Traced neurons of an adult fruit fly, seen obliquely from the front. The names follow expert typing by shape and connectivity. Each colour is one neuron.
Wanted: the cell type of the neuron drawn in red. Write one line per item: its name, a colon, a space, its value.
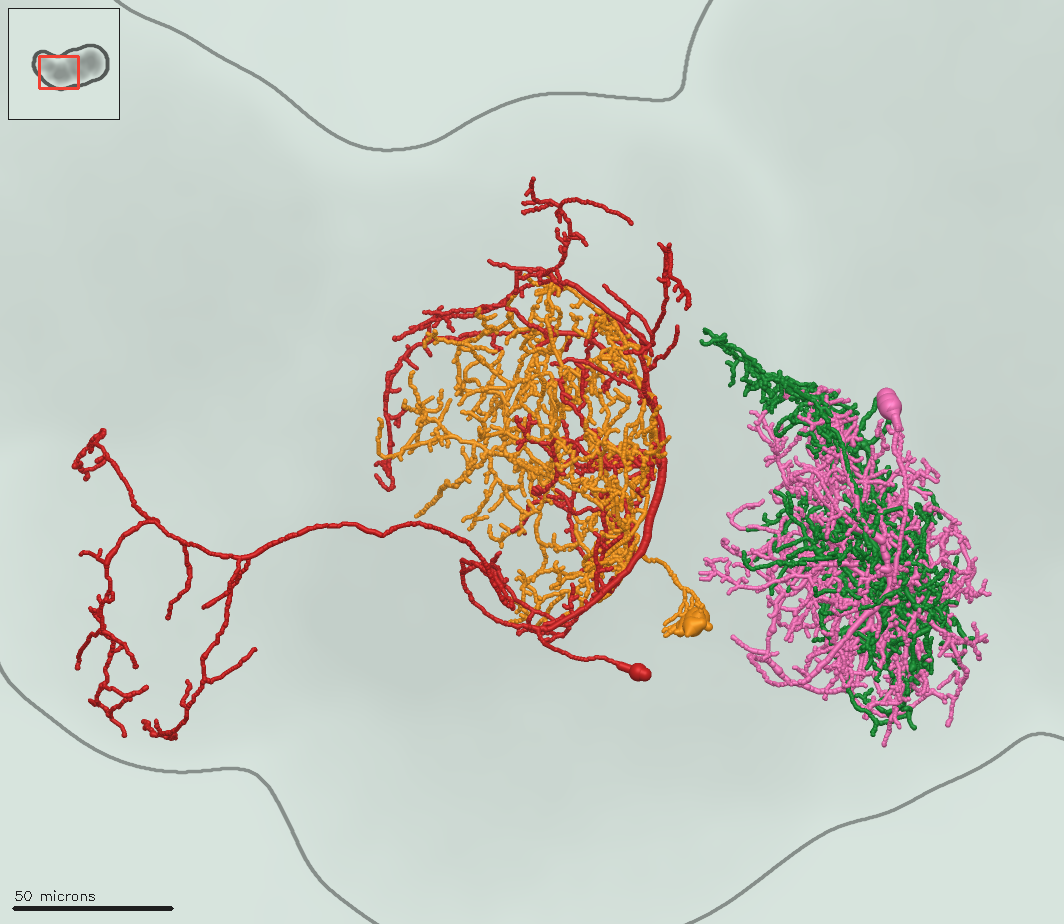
cell type: INXXX083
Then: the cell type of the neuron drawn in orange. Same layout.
cell type: MNml81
